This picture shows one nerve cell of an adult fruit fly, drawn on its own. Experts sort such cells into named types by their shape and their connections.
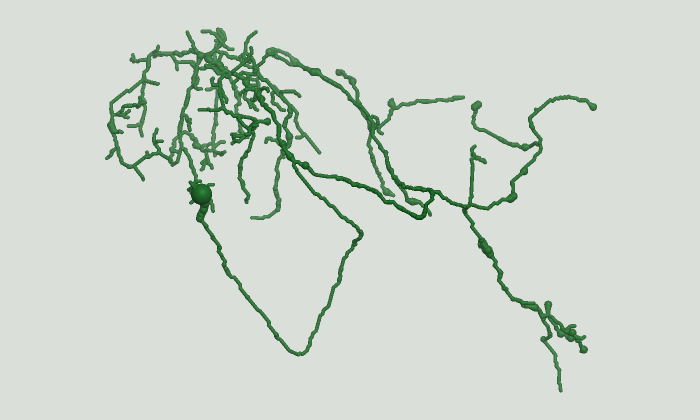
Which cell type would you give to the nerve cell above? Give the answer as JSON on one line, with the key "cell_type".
{"cell_type": "LHPV6d1"}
